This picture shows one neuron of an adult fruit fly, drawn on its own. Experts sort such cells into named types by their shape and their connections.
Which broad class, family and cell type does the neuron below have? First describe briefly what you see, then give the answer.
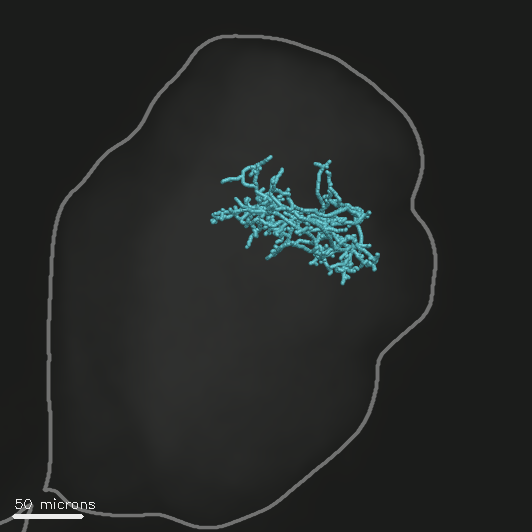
From left to right in the picture it spans about 120 microns. As drawn here it is wider than it is tall. This is a central-brain intrinsic neuron. Its family is hemilineage VLPl2_medial. Its cell type is CB2453.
